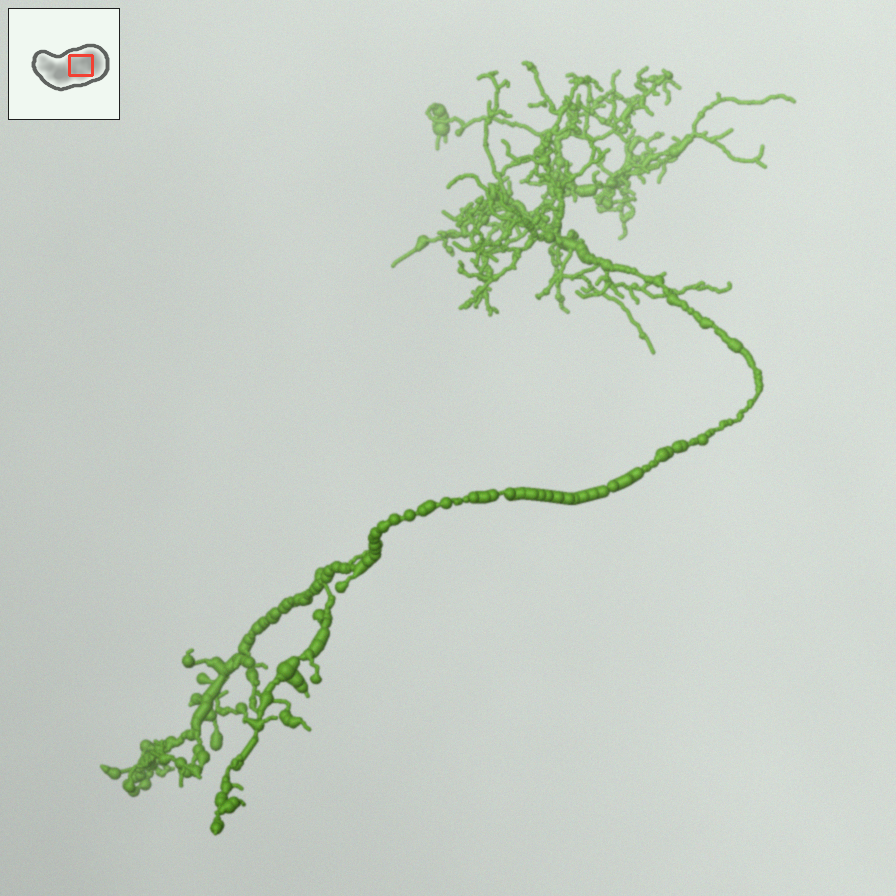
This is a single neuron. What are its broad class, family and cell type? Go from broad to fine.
central-brain intrinsic neuron; hemilineage DM5_central; IB068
